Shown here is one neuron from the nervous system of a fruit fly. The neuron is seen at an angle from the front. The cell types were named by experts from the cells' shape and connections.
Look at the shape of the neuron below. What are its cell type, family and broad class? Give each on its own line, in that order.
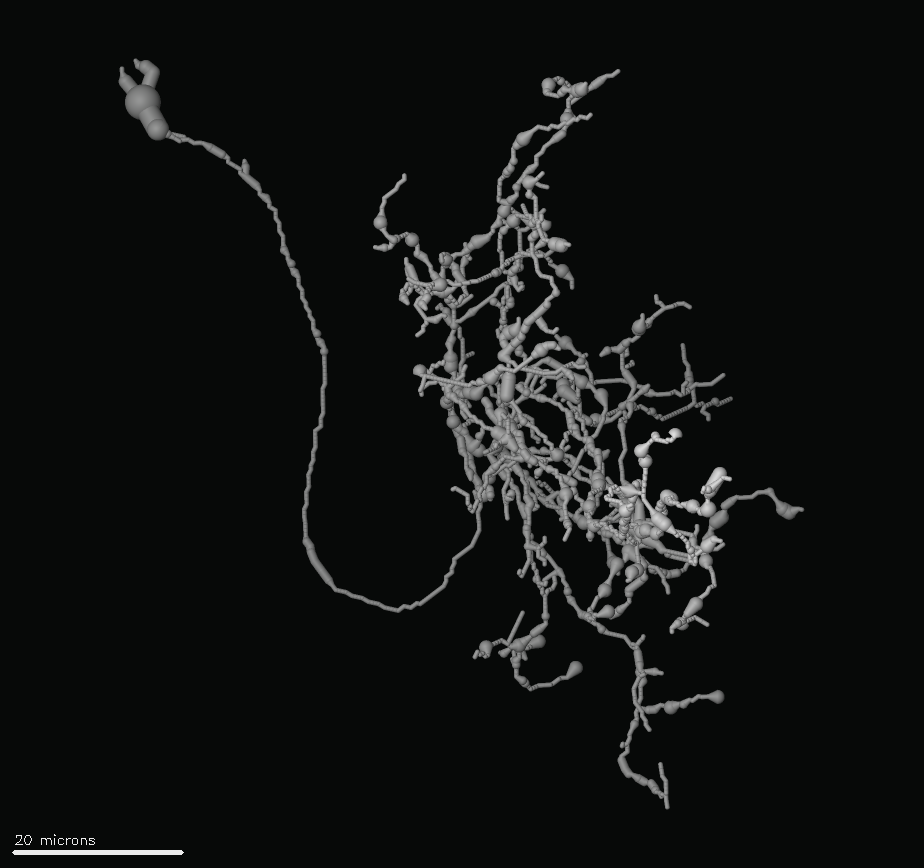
LH007m
hemilineage VLPl4_dorsal
central-brain intrinsic neuron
